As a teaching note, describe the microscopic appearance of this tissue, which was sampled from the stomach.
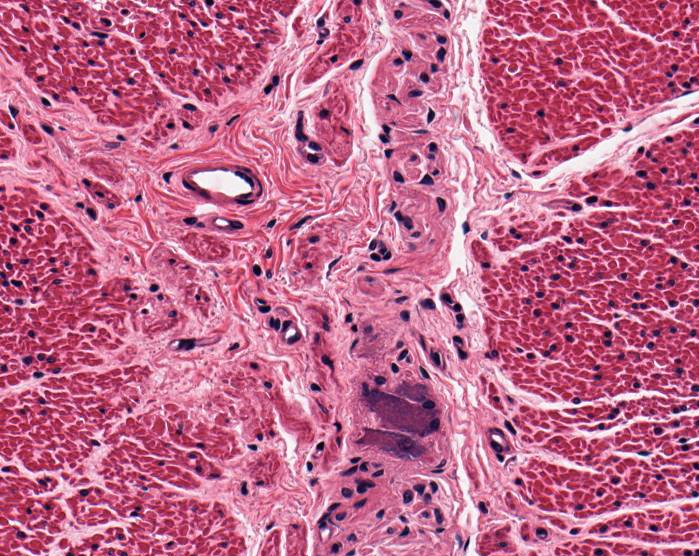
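Muscle fills the four corners, divided by a central vertical band of paler connective tissue. Most fibres are cut across: small rounded-polygonal red profiles. Sparse small dark nuclei lie among them. Low in the band's centre: a small group of large cells with abundant purple cytoplasm.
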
